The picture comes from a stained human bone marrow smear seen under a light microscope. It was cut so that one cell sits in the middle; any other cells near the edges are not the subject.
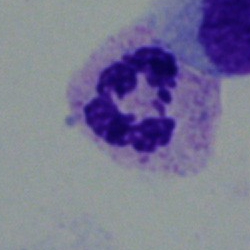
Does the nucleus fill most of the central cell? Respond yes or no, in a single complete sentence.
No, what surrounds the nucleus is a broad area of cytoplasm.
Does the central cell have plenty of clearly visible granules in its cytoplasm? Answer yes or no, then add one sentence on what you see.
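Yes. Fine pinkish-purple granules are scattered through the cytoplasm.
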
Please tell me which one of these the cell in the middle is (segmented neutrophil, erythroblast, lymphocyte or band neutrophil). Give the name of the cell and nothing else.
segmented neutrophil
